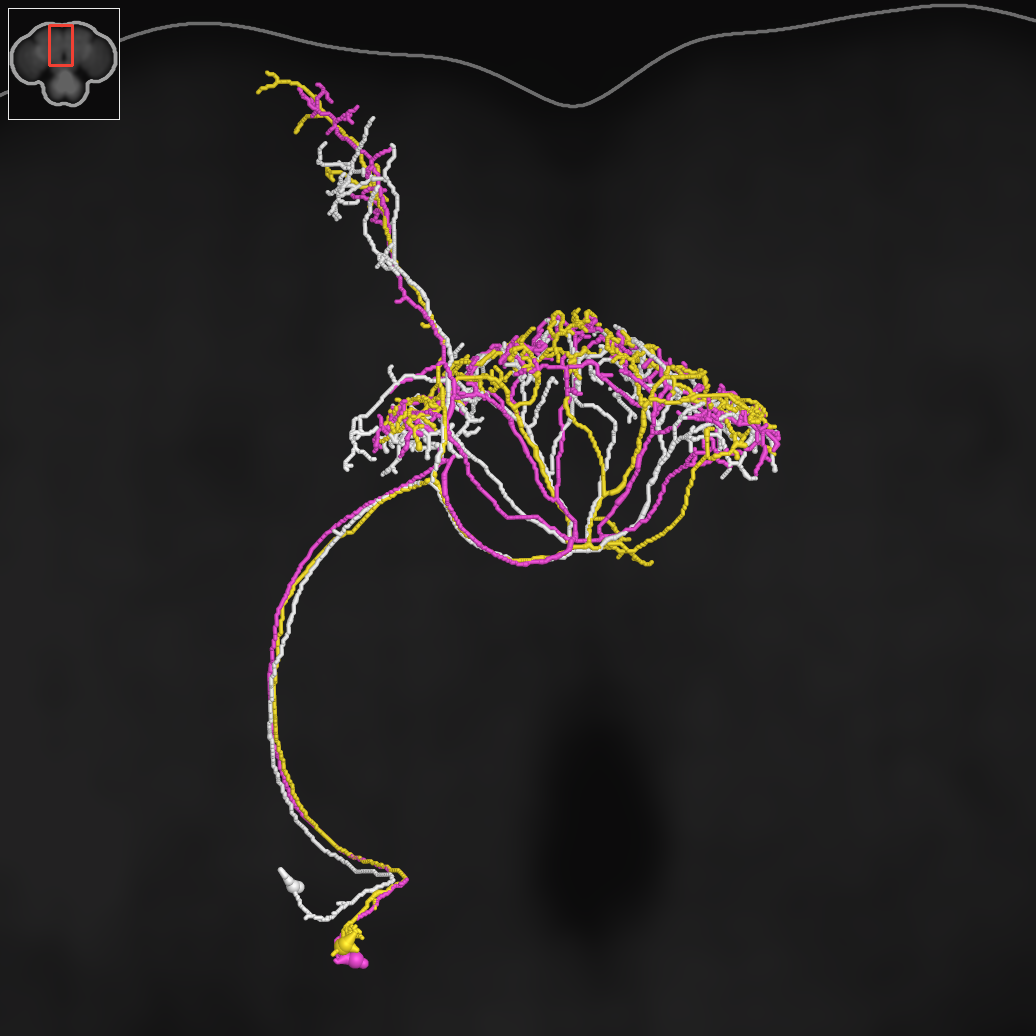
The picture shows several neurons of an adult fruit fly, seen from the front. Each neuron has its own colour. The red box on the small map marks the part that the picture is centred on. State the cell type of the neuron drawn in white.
FB6O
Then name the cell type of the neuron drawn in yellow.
FB1I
